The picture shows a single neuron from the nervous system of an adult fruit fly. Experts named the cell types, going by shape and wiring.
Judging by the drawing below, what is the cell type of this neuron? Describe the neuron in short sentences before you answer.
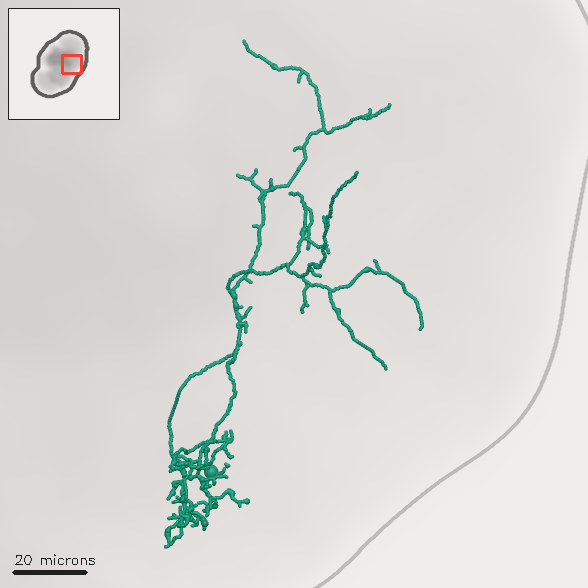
From top to bottom in the picture it spans about 140 microns. The picture shows dozens of branch ends. It is a central-brain intrinsic neuron. Its cell type is SMP331.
